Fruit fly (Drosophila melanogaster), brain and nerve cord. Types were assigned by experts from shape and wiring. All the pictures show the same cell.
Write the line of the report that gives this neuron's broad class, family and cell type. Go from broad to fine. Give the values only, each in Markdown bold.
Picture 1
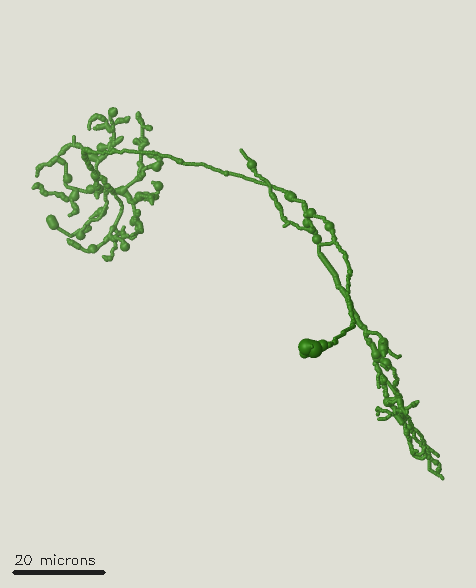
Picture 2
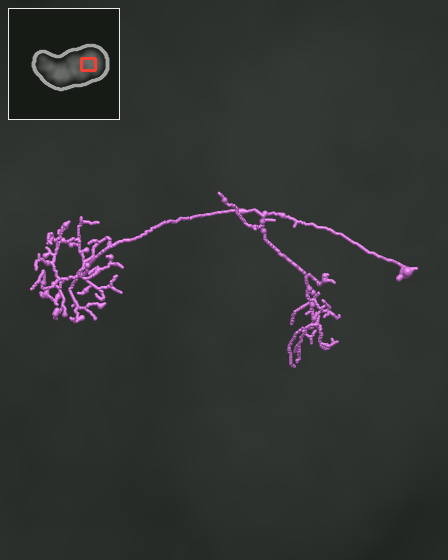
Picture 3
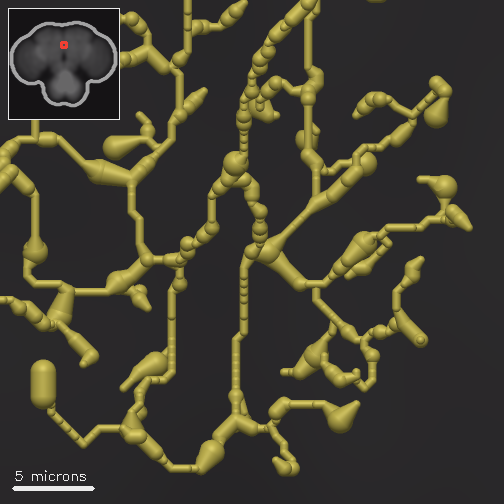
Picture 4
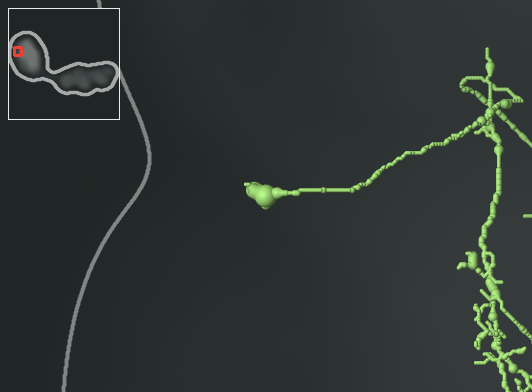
**central-brain intrinsic neuron**, **hemilineage EBa1**, **ER1_b**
